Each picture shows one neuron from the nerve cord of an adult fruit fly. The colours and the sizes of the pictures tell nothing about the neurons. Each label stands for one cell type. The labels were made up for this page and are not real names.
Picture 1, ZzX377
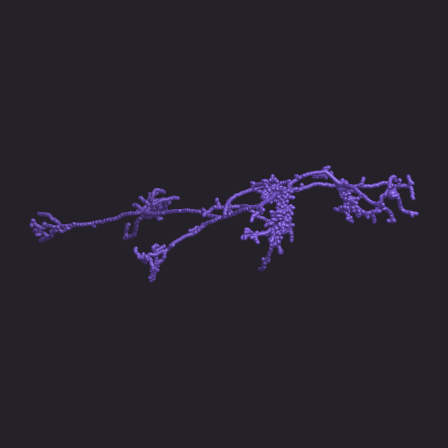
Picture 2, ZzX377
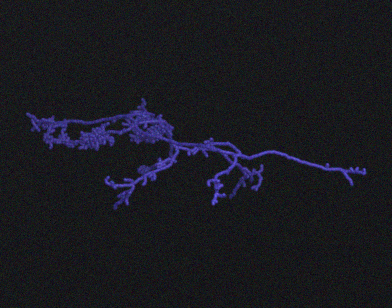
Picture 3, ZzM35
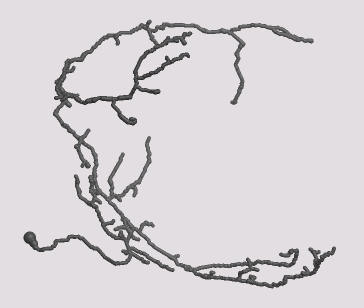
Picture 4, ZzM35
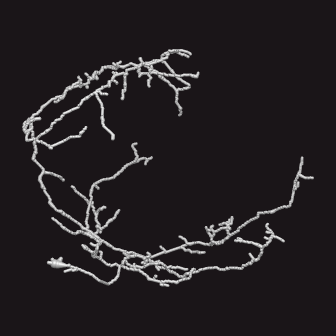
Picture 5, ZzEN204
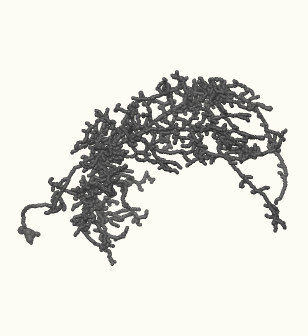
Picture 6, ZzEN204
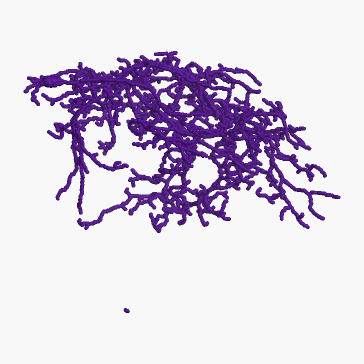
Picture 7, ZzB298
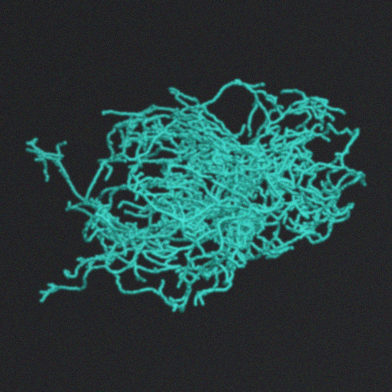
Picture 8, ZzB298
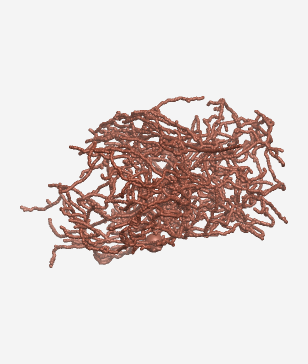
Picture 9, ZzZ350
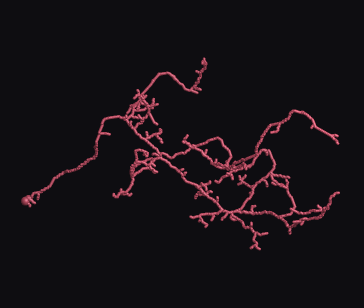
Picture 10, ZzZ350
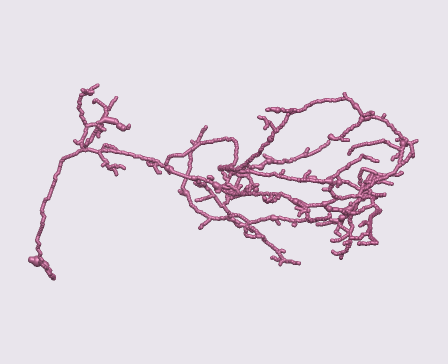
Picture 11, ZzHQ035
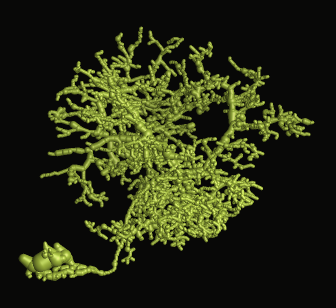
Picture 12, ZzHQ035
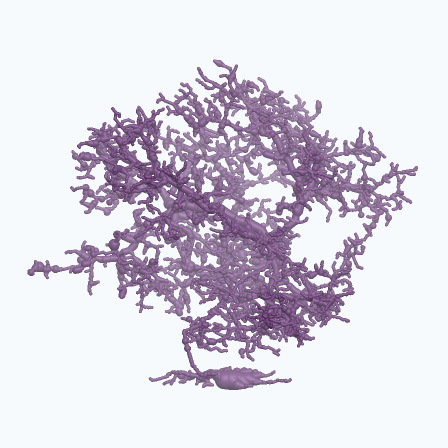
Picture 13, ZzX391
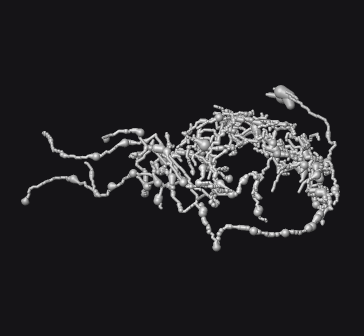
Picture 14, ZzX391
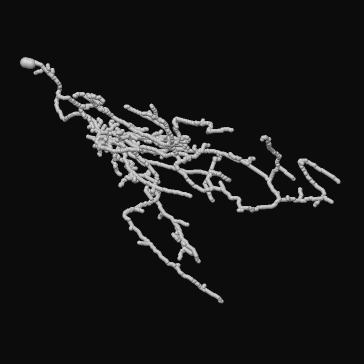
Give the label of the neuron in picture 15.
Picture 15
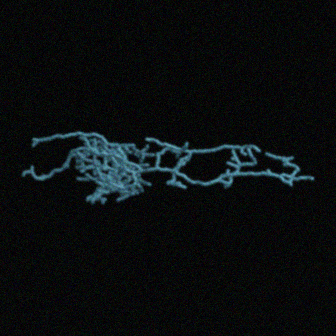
ZzX391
